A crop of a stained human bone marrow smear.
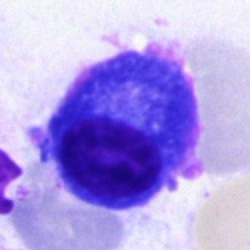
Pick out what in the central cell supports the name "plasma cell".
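This is a plasma cell.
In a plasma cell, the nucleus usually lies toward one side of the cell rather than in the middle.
In keeping with that, the nucleus here sits off-centre, in the lower part of the cell. The remaining findings are recorded as seen: the nuclear chromatin is dark and densely stained, the cytoplasm is abundant and deep blue, and a paler, mottled zone lies in the cytoplasm above the nucleus.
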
